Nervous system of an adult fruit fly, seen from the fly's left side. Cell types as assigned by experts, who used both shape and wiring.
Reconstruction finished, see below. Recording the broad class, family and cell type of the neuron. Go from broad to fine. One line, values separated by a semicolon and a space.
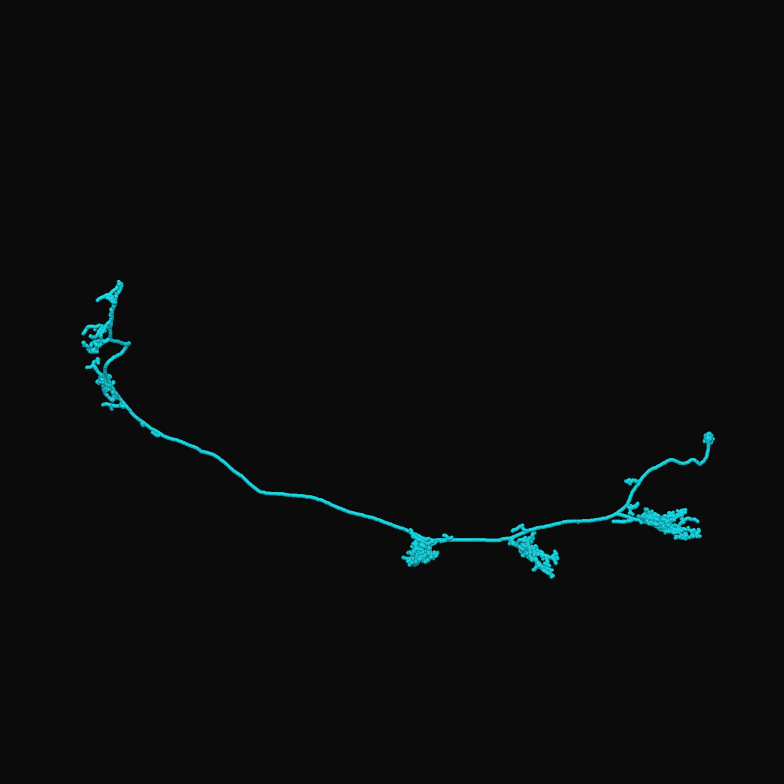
ascending neuron; hemilineage 05B; AN05B025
